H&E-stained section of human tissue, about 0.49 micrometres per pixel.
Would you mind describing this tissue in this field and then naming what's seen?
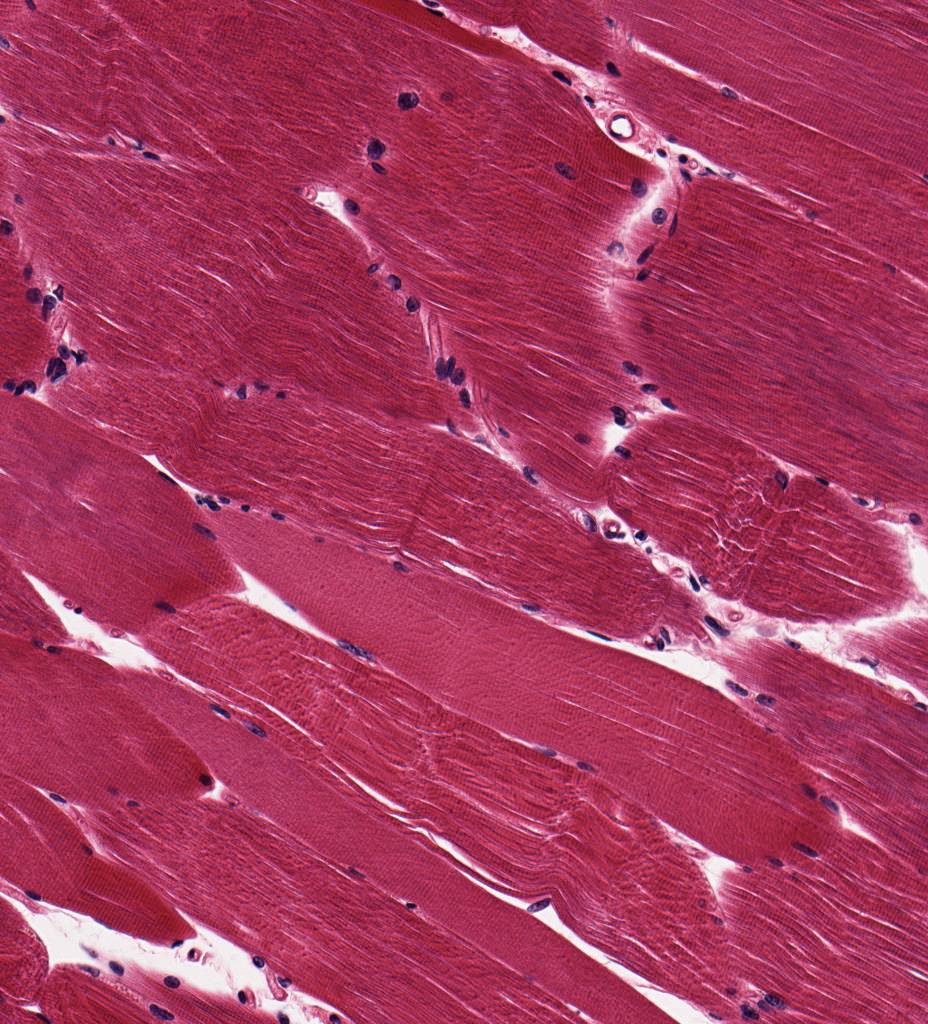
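Let me see: long parallel muscle fibres, cut lengthwise, run diagonally from upper left to lower right across the whole field. Along most of them I can make out fine transverse cross-striations. The nuclei are small, dark and oval, and they sit at the edges of the fibres, not in their centres. The fibre cytoplasm stains a deep pink-red. This is skeletal muscle.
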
